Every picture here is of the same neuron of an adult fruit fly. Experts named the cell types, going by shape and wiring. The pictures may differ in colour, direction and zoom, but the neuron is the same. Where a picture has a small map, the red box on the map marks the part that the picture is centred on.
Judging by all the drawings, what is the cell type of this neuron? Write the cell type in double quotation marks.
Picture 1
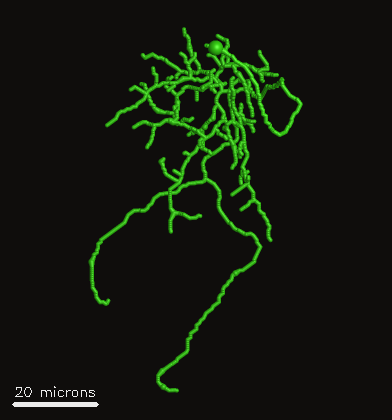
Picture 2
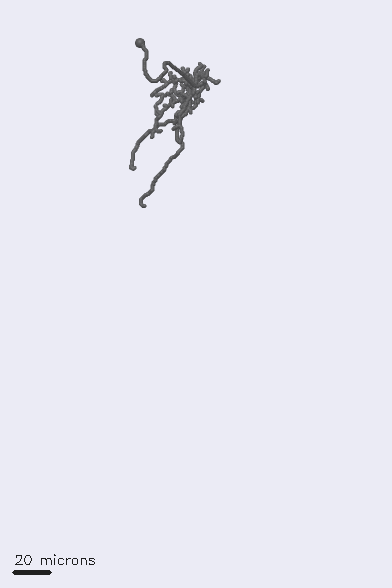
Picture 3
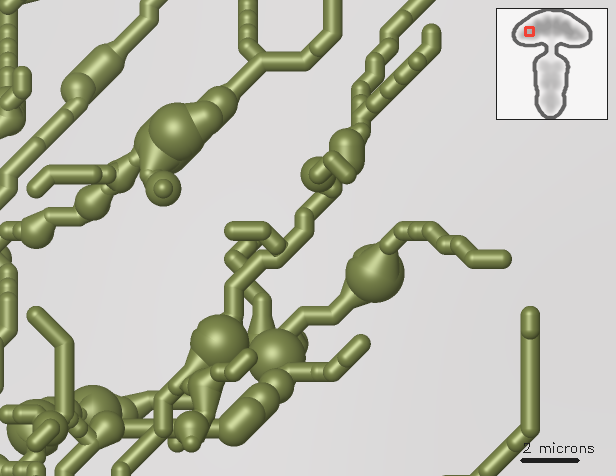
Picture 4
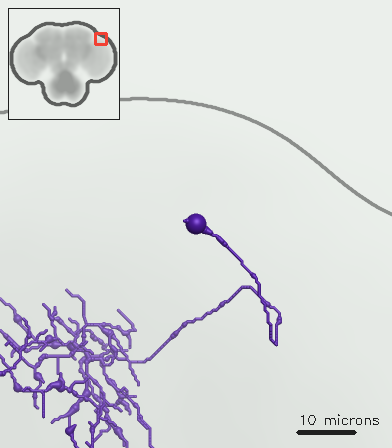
"Cm6"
